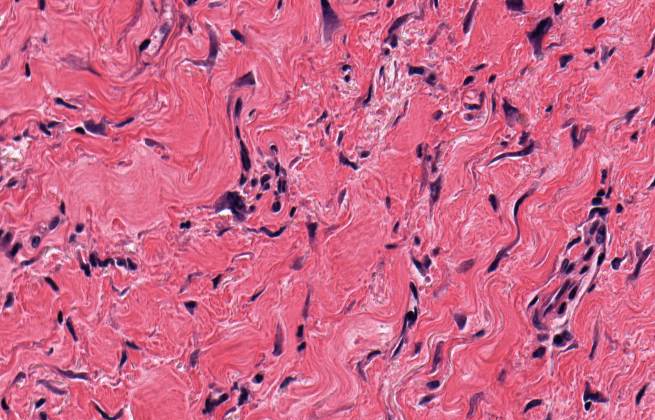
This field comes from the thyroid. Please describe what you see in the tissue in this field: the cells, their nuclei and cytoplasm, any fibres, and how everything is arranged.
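The whole field is pink collagen bundles, edge to edge. Dotted through it you get dark, elongated nuclei, often curved or wavy. They're sparse, given how much collagen lies between them. And the cells have no cytoplasm you can pick out from the surrounding collagen.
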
